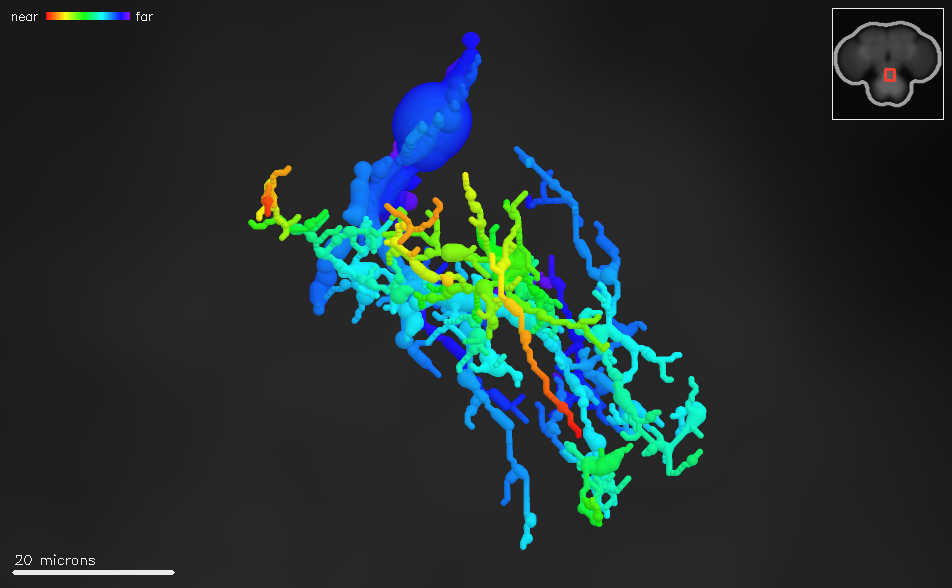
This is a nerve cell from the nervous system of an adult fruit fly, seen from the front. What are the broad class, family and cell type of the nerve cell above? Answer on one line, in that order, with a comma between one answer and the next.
motor neuron of the nerve cord, MNad, MNad49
